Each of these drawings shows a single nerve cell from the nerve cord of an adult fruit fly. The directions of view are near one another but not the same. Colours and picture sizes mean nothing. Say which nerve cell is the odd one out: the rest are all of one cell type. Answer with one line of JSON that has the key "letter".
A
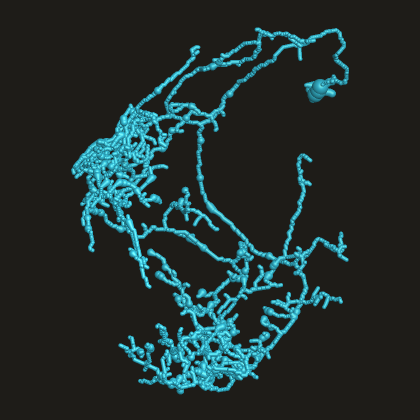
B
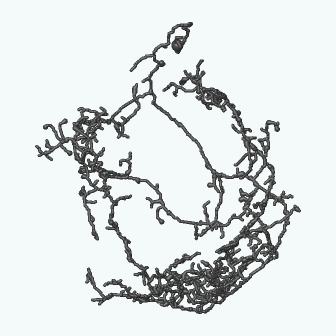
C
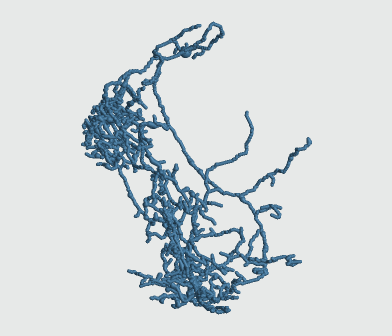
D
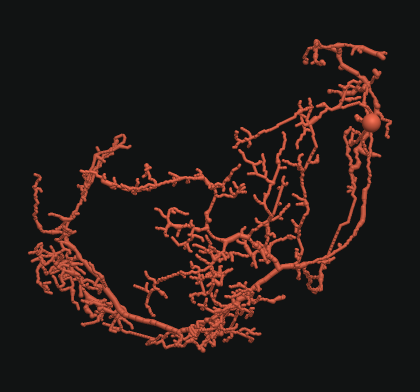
{"letter": "D"}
